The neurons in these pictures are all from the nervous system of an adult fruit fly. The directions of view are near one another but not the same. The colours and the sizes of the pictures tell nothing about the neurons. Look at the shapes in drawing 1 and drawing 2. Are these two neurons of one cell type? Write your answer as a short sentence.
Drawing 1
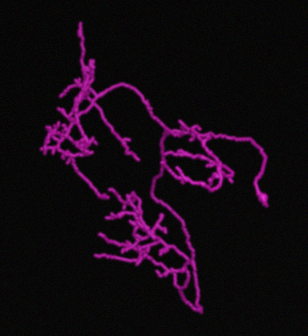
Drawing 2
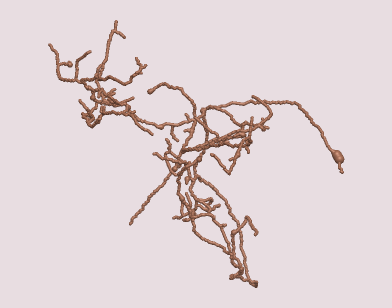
They are of the same cell type.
